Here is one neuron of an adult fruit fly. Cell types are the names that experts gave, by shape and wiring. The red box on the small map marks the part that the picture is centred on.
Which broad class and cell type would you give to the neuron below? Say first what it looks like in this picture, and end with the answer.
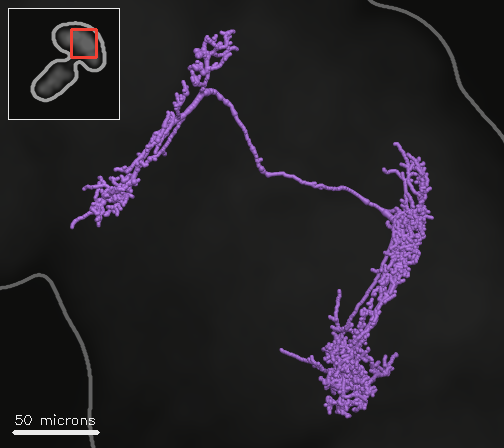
It lies in the brain. By the scale bar it is about 250 microns tall in this view. Dozens of branch ends can be seen. This is a central-brain intrinsic neuron. The cell type is LAL138.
